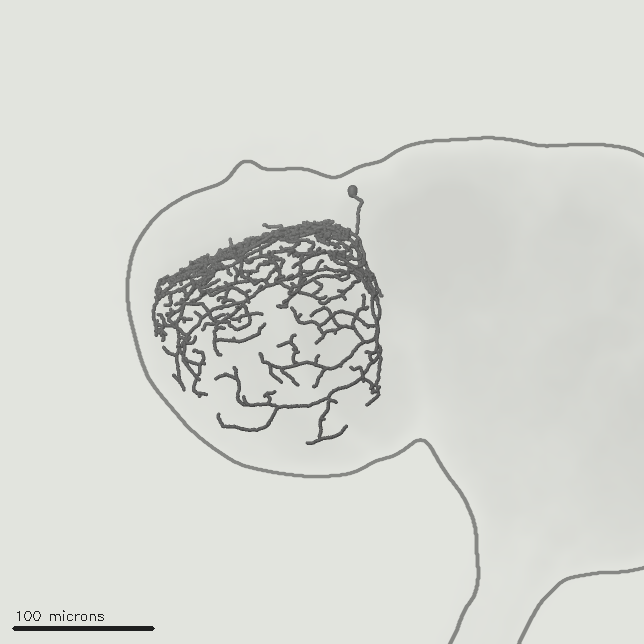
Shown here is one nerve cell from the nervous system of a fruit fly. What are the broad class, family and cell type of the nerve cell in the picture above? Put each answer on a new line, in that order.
optic-lobe intrinsic neuron
Cm
Cm30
